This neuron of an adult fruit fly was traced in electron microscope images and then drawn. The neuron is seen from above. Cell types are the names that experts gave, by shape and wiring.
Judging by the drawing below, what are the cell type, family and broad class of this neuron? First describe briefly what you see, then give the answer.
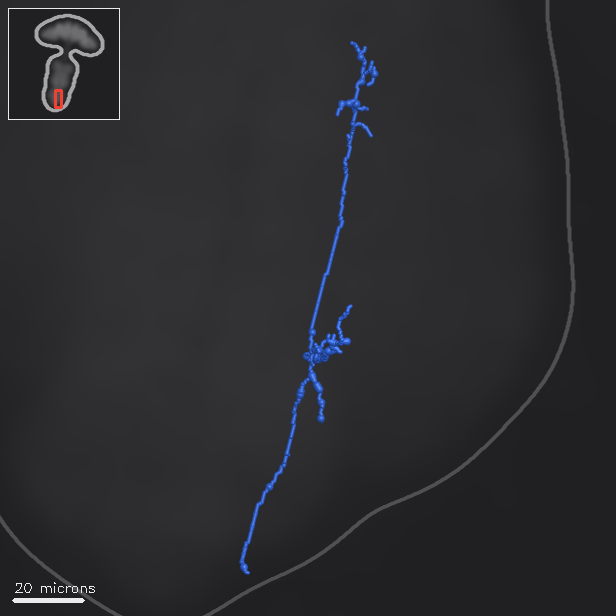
It is in the nerve cord and does not reach the brain. No cell body is drawn. From top to bottom in the picture it spans about 160 microns. The cell type is SNpp41. Its family is called class mechanosensory proprioceptive. It is a sensory neuron entering the nerve cord.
